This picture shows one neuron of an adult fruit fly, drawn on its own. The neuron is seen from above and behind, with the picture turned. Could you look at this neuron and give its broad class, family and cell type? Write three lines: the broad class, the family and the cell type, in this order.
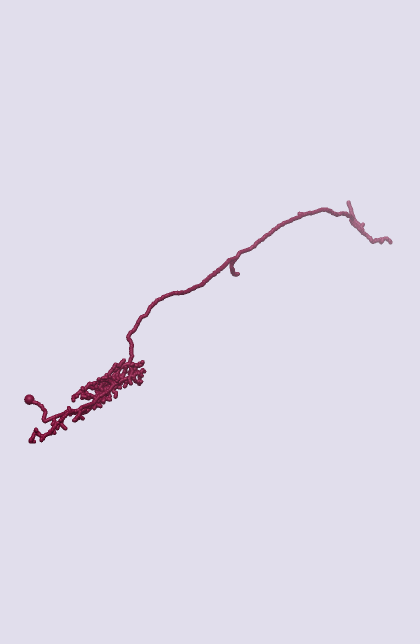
nerve-cord intrinsic neuron
hemilineage 10B
IN10B028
